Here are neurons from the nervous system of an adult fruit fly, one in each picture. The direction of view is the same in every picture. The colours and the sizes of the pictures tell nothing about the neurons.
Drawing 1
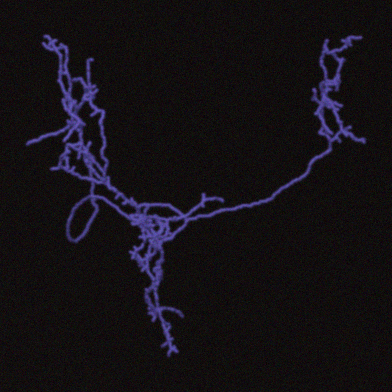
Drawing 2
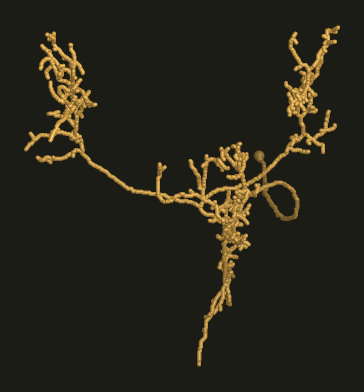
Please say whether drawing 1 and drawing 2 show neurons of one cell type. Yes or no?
yes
